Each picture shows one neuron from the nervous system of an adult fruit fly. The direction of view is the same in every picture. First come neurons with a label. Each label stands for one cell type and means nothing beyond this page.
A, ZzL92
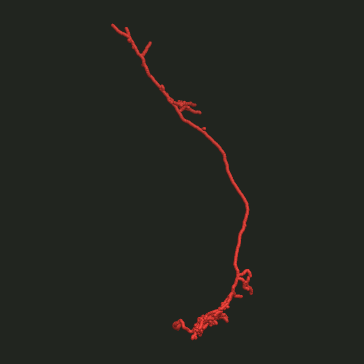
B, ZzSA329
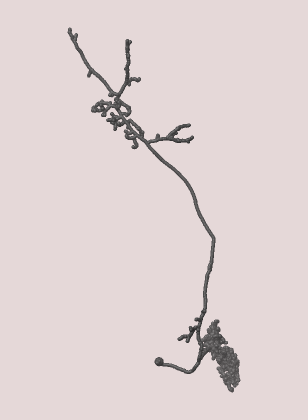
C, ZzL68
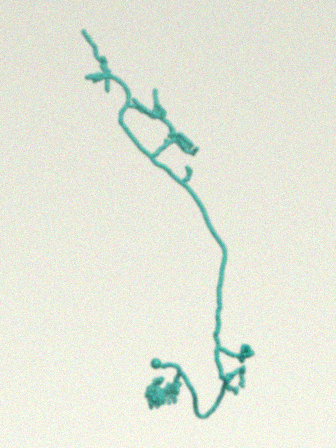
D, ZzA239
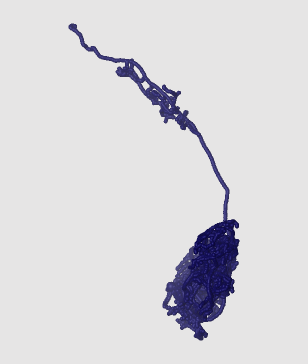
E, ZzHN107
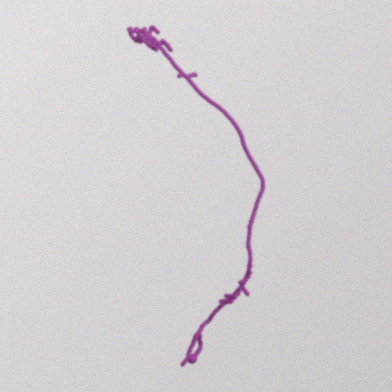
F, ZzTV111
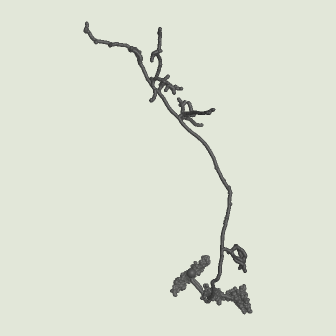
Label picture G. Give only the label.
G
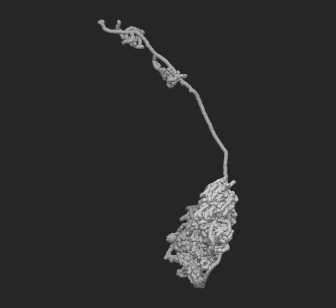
ZzA239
